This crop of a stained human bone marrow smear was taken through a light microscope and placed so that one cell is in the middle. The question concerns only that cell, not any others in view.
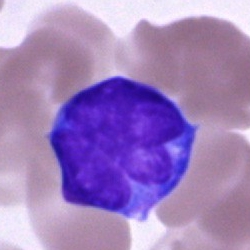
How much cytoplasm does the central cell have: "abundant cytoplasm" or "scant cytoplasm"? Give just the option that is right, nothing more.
Scant cytoplasm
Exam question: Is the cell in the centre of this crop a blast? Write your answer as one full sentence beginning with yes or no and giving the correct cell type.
Yes, the cell in the middle of the view is a blast.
